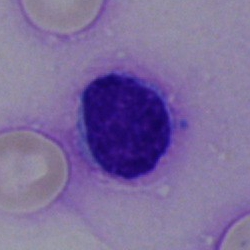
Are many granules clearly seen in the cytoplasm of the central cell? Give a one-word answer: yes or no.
No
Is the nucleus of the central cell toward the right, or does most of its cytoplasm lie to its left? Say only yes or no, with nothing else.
Yes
